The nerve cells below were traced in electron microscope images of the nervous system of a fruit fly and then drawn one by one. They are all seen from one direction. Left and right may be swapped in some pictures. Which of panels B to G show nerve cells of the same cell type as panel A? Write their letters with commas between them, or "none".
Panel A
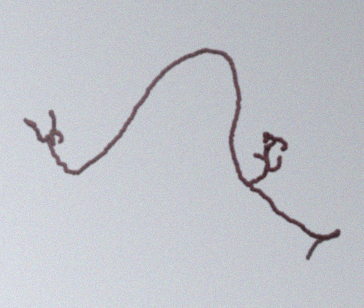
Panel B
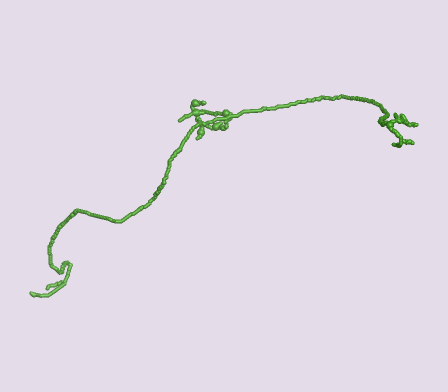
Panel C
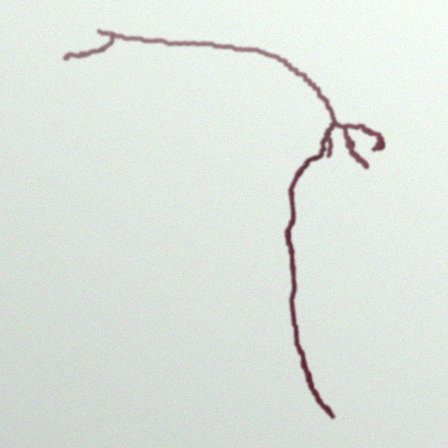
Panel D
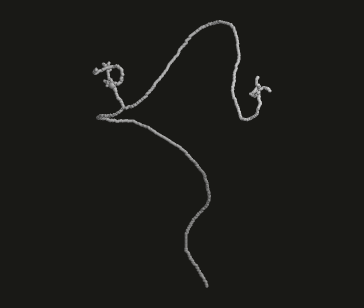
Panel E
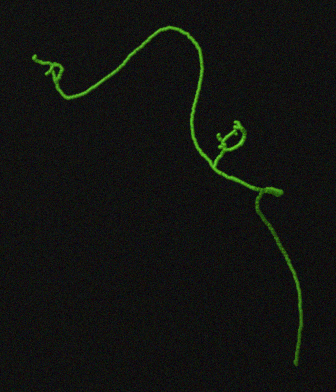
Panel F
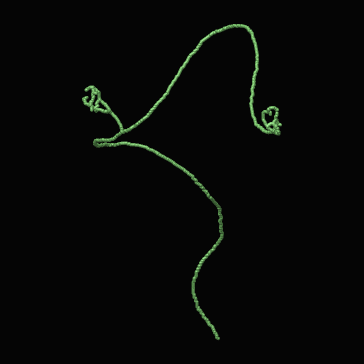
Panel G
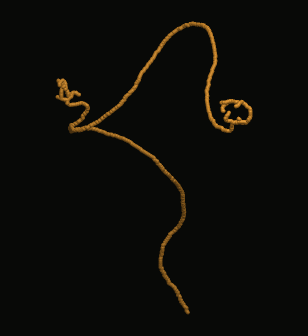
D, E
